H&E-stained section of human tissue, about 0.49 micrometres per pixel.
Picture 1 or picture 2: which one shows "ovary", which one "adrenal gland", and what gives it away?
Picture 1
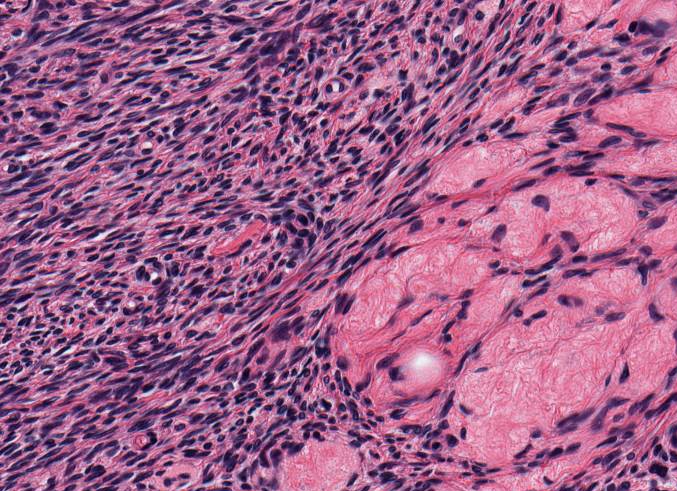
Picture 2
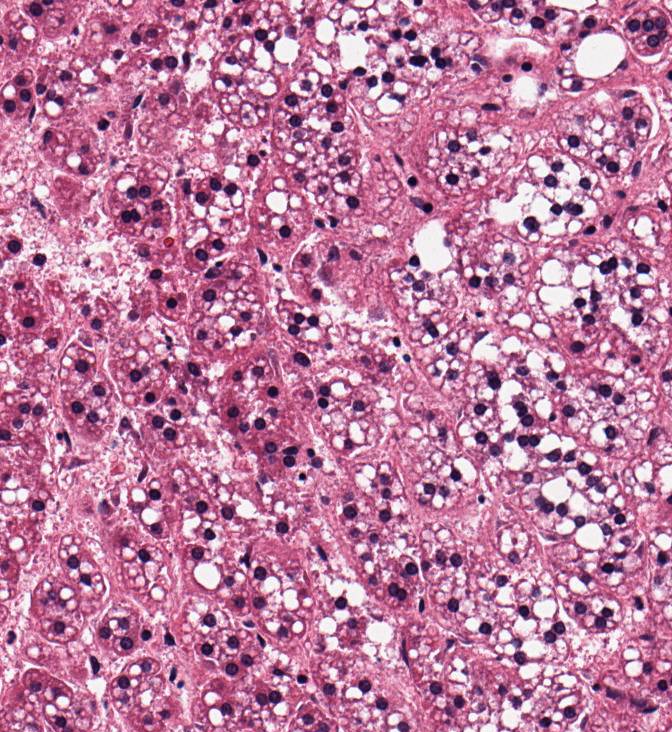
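Picture 1 is ovary; picture 2 is adrenal gland. In the ovary, a densely cellular spindle-cell area fills the left and centre of the field, beside a paucicellular pink collagenous area on the right. Its spindle cells have elongated, darkly staining nuclei with scant cytoplasm and are arranged in interlacing fascicles. Where the two areas meet, they stream along the edges of the collagen lobules. In the adrenal gland, most cells have cytoplasm filled with many small, clear, round vacuoles that give a foamy look. This vacuolation is heaviest in the right half, while cells on the left have more solid pink cytoplasm. Delicate septa between its nests carry only occasional flattened spindle-shaped nuclei, and no gland lumens or ducts are seen within the nests.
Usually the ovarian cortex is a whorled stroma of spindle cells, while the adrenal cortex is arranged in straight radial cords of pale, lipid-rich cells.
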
